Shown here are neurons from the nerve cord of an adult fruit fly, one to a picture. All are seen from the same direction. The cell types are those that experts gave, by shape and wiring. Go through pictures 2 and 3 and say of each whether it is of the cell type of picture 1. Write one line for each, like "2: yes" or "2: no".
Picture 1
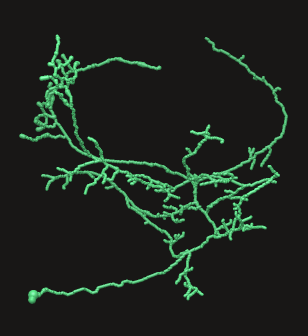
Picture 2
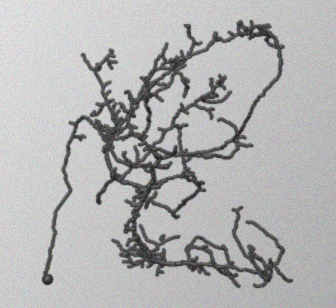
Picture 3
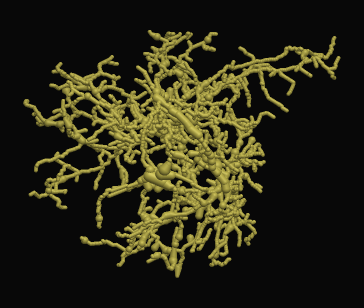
2: no
3: no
